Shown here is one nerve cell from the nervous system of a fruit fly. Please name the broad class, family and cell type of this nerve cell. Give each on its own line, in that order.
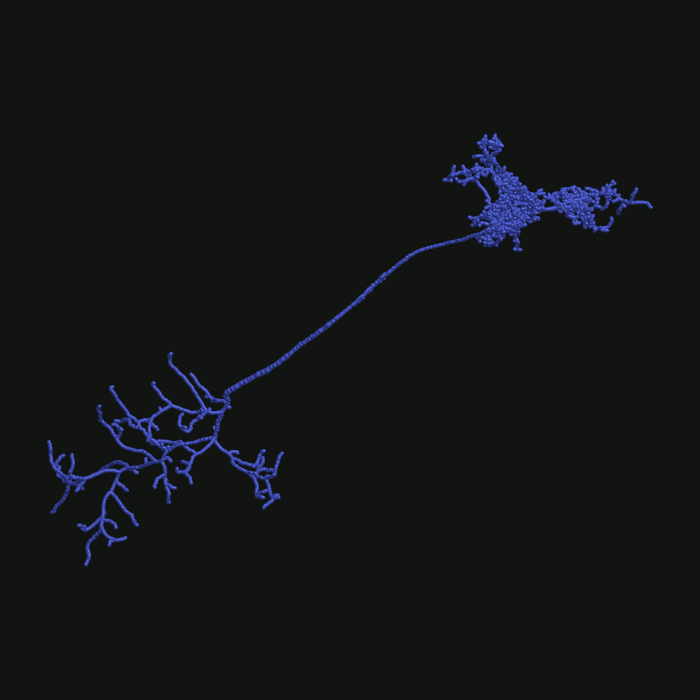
descending neuron
DNg
DNg15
